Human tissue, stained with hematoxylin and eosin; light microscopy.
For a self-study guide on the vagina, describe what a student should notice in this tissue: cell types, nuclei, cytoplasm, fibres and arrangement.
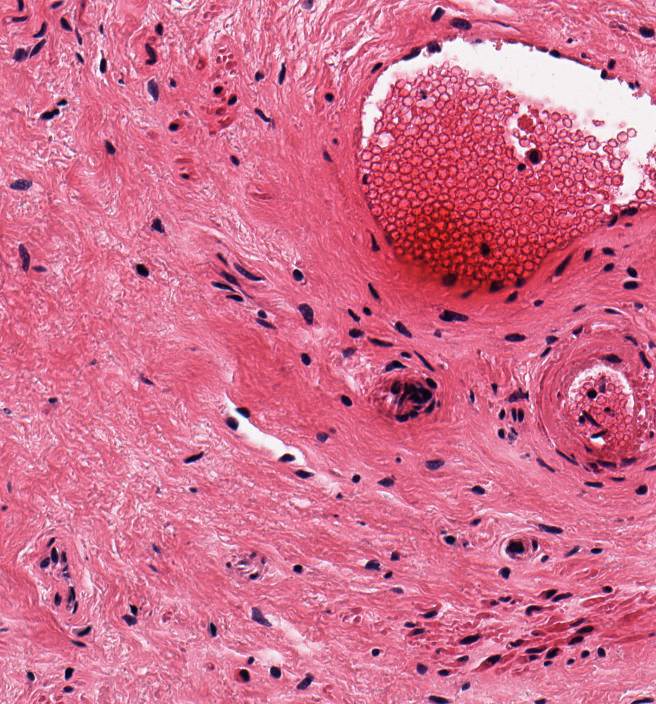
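Stromal nuclei are sparse, dark and mostly elongated. A large vessel in the upper right is packed with red blood cells. Below it, at the right edge, a smaller vessel has a thick wall of concentric spindle cells around red cells. No fat cells are present in the field.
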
